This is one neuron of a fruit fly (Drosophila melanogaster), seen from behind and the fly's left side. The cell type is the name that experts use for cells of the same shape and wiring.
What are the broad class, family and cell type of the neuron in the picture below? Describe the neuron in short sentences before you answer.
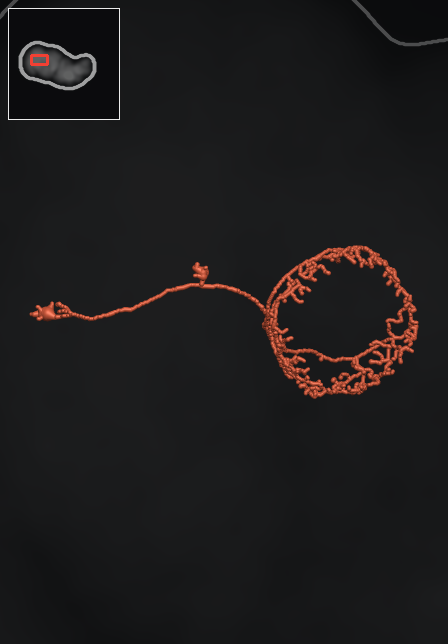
Dozens of branch ends can be seen. As drawn here it is more than twice as wide as it is tall. This is a central-brain intrinsic neuron. The family is hemilineage EBa1. The cell type is ER4d.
